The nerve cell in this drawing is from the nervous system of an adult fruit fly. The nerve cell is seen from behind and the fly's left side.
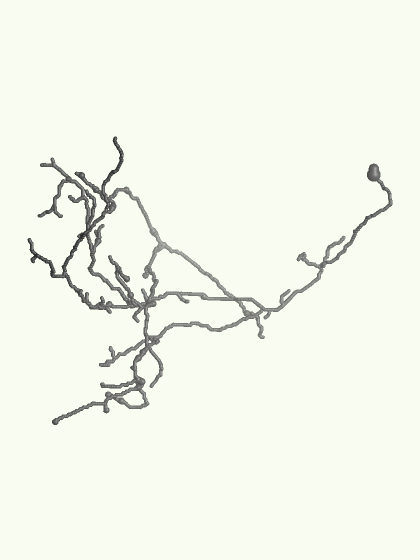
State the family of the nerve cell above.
hemilineage 20A.22A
